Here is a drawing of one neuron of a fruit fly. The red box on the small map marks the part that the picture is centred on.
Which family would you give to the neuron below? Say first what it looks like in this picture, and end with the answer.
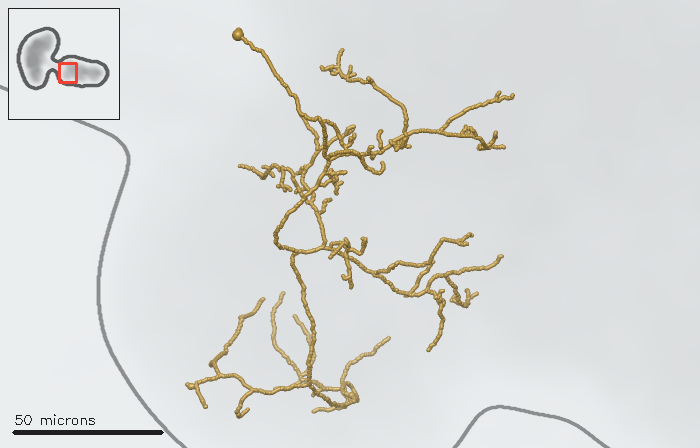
It is in the nerve cord and does not reach the brain. From top to bottom in the picture it spans about 130 microns. The picture shows dozens of branch ends. This is a nerve-cord intrinsic neuron. Its family is hemilineage 14A.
